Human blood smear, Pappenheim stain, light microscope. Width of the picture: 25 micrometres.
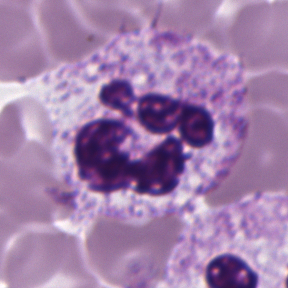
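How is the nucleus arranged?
Its largest mass lies in the lower part of the cell, with smaller lobes above it.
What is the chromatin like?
Dense, dark purple and clumped.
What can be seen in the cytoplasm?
Small violet granules, scattered throughout without obscuring the nucleus.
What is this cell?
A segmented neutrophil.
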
